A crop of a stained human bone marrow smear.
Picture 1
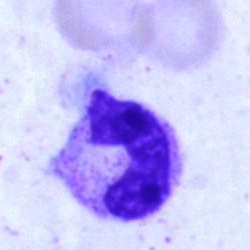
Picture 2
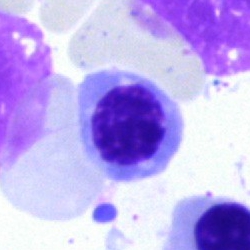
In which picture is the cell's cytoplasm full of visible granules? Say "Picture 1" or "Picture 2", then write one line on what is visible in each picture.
Picture 1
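What picture 1 shows: The cytoplasm holds fine, scattered pinkish-purple granules.
What picture 2 shows: The cytoplasm shows no visible granules.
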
